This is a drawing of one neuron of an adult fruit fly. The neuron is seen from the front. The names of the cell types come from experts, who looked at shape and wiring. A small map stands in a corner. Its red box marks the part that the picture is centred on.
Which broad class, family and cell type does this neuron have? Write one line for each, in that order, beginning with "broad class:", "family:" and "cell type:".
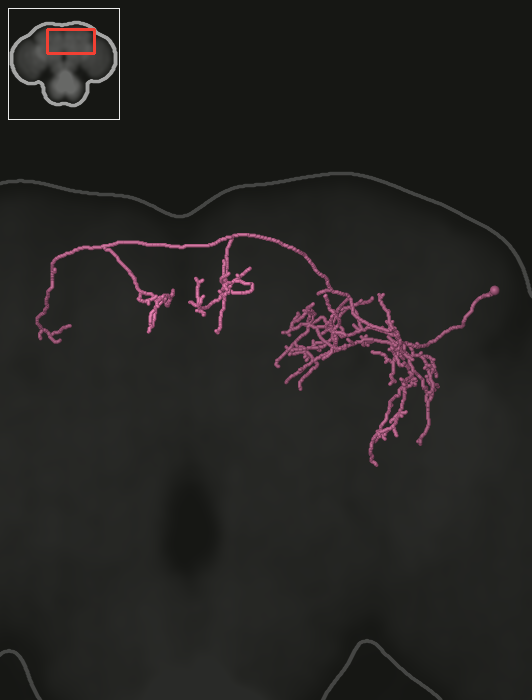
broad class: central-brain intrinsic neuron
family: hemilineage SLPal2
cell type: AVLP703m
